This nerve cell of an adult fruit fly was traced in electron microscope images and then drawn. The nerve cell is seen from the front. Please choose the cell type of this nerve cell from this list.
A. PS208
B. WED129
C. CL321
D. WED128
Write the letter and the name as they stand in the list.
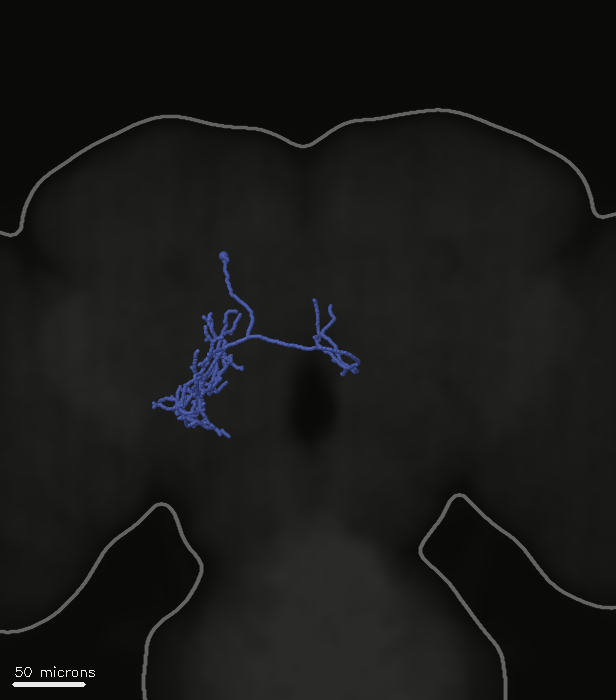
D. WED128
